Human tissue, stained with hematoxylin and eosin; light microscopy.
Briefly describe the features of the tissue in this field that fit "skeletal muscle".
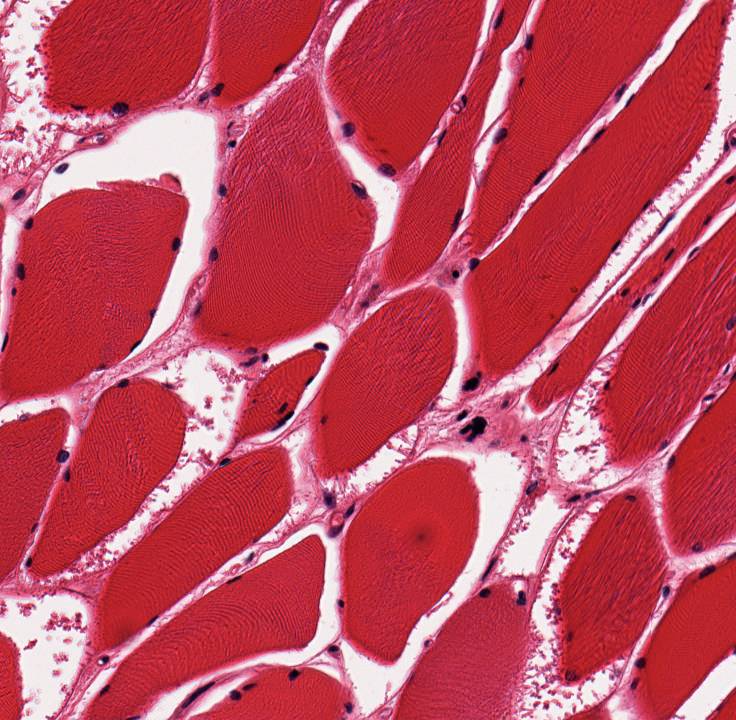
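Two features of this skeletal muscle match the tissue as it is usually described.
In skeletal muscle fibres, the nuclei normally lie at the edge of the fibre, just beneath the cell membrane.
Here the myonuclei are dark and flattened and sit at the edges of the fibres rather than in their centres.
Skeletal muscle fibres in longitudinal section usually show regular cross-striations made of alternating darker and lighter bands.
Fine, regular striations cross the red cytoplasm of the fibres in this field. Between the fibres runs a thin, delicate pink connective tissue holding small spindle-shaped nuclei, and no adipocytes are present anywhere in the field.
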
